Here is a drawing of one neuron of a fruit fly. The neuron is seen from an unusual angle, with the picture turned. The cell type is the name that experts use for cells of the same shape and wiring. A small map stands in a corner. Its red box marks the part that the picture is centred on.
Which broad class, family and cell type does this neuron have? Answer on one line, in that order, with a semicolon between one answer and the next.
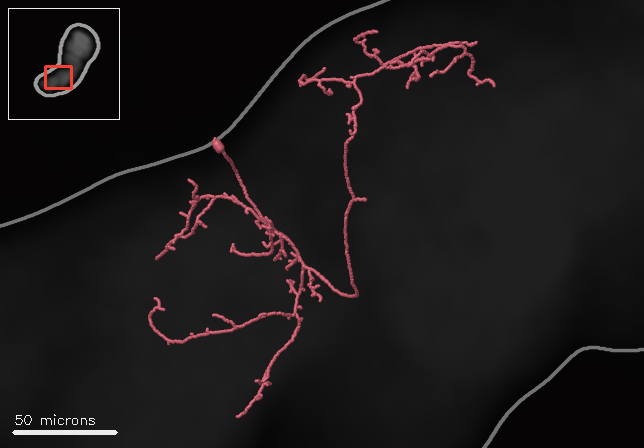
nerve-cord intrinsic neuron; hemilineage 17A; IN17A104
